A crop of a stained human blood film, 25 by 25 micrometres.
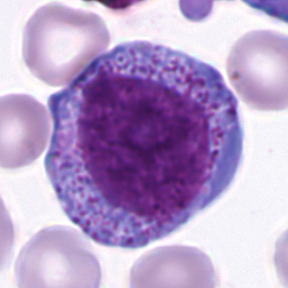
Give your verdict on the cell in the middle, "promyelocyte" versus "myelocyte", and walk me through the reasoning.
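Verdict: promyelocyte, not myelocyte. Cytoplasm blue, holding numerous purple-red granules.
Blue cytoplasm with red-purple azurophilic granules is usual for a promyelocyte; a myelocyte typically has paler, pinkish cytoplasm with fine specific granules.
Narrow granule-free band of cytoplasm along the right edge. Chromatin finely textured rather than coarsely clumped. Cell about 18 micrometres across.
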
